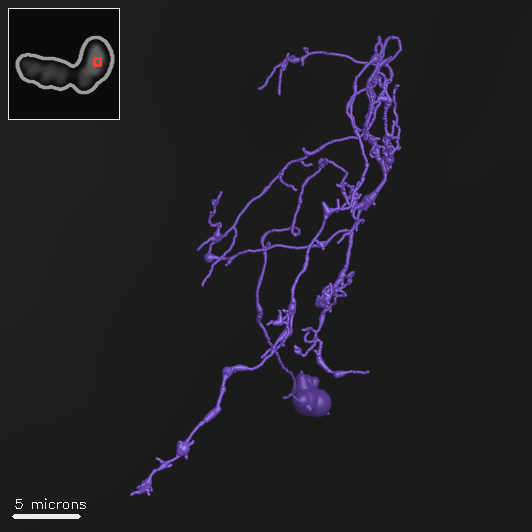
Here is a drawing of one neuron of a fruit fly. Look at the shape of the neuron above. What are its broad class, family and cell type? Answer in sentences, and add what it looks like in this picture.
Its broad class is optic-lobe intrinsic neuron. The family is Cm. It is of cell type Cm1. From top to bottom in the picture it spans about 35 microns. Dozens of branch ends can be seen.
